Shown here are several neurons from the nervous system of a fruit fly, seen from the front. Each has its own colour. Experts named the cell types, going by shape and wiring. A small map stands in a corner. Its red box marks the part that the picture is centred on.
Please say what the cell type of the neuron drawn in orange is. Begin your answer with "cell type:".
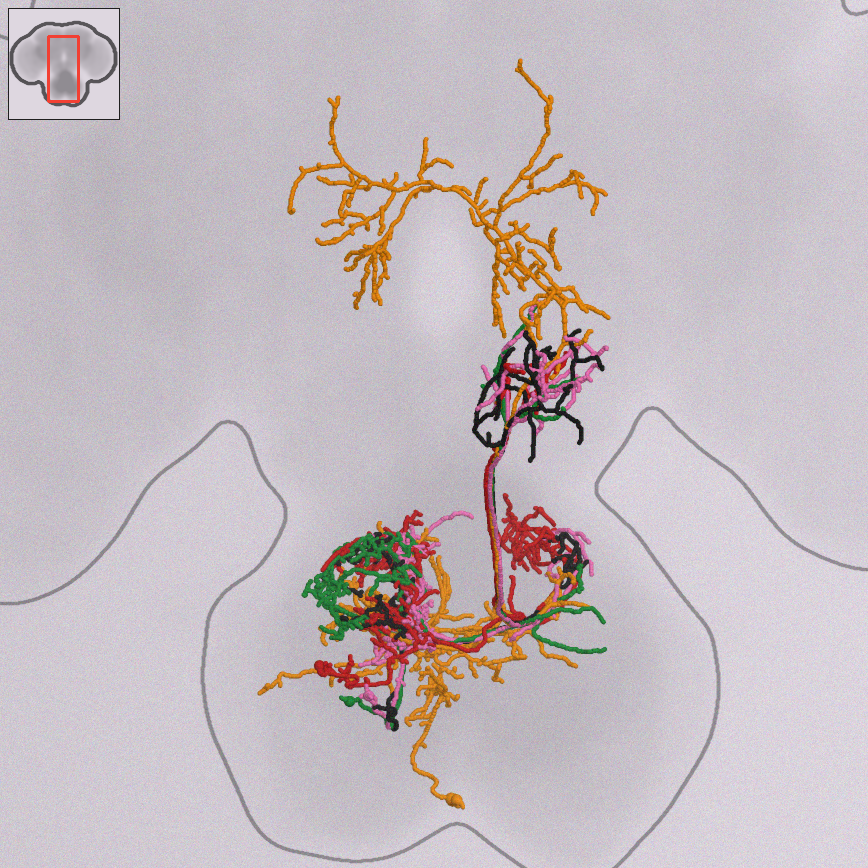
cell type: AN06B040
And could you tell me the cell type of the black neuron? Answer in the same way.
cell type: AN07B072_e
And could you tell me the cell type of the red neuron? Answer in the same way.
cell type: AN18B020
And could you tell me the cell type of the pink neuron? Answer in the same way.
cell type: AN07B052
